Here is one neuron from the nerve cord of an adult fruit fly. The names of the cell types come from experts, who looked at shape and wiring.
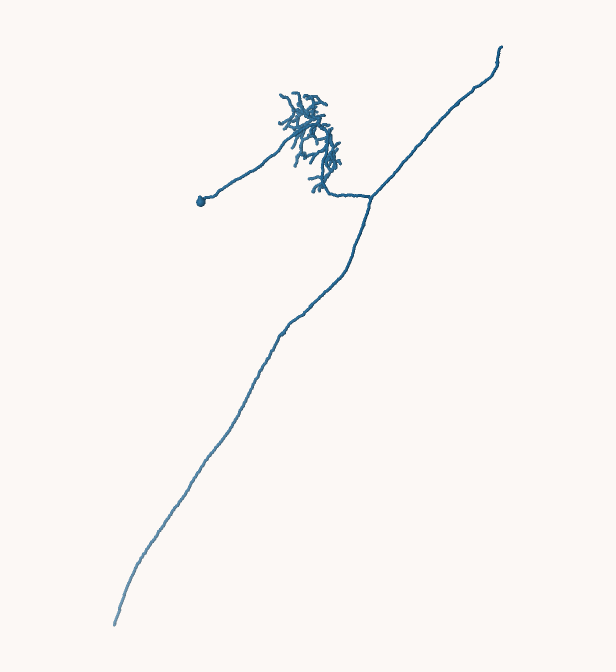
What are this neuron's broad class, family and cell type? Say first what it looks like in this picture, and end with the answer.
As drawn here it is taller than it is wide. Its broad class is ascending neuron. The family is hemilineage 10B. The cell type is AN10B053.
